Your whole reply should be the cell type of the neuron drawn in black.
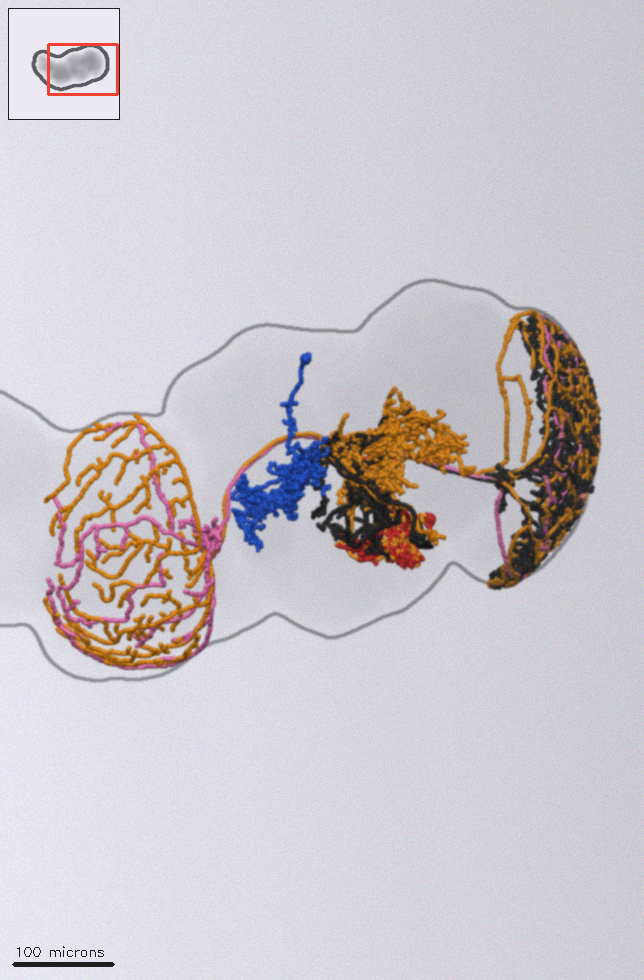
OA-AL2i3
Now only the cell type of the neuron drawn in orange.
MeVCMe1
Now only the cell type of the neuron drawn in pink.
l-LNv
